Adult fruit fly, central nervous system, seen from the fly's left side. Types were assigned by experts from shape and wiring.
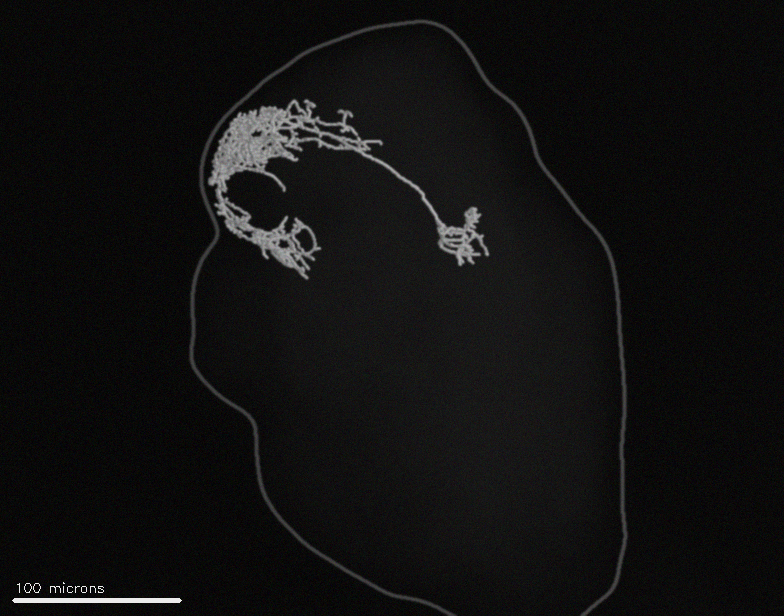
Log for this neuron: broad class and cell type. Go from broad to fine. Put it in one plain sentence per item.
A central-brain intrinsic neuron, type SMP156.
